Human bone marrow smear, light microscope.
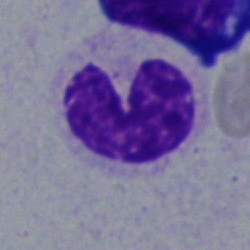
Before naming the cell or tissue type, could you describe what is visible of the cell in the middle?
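Look at the round, smooth outline first. Inside, the nucleus is bent into a horseshoe, with a deep notch opening upward. Its chromatin is dark purple and clumped, small paler patches in between, and there's no nucleolus to be seen. It's a band neutrophil.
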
